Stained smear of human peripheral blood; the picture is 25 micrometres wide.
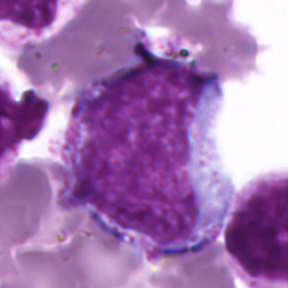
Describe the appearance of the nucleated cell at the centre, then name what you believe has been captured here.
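The cytoplasm forms a narrow, pale bluish rim that is widest on the right side. Fine reddish-pink granules are scattered across the cell. The chromatin has a fine, evenly speckled texture, without coarse dark clumps. The cell outline is angular, with fairly straight edges. The cell is a promyelocyte.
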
